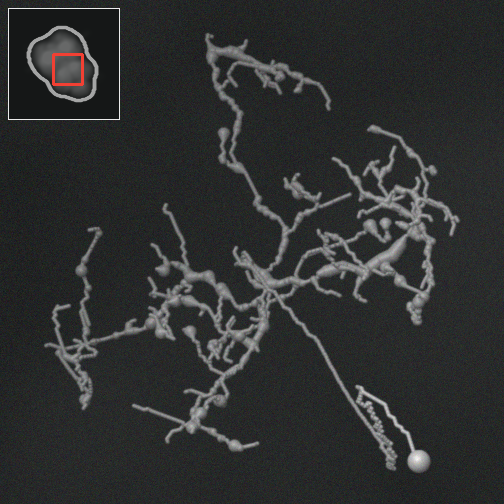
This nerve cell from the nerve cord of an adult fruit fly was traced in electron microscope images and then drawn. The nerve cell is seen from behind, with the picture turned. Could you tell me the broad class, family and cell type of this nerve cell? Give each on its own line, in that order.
nerve-cord intrinsic neuron
hemilineage 00A
IN00A067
